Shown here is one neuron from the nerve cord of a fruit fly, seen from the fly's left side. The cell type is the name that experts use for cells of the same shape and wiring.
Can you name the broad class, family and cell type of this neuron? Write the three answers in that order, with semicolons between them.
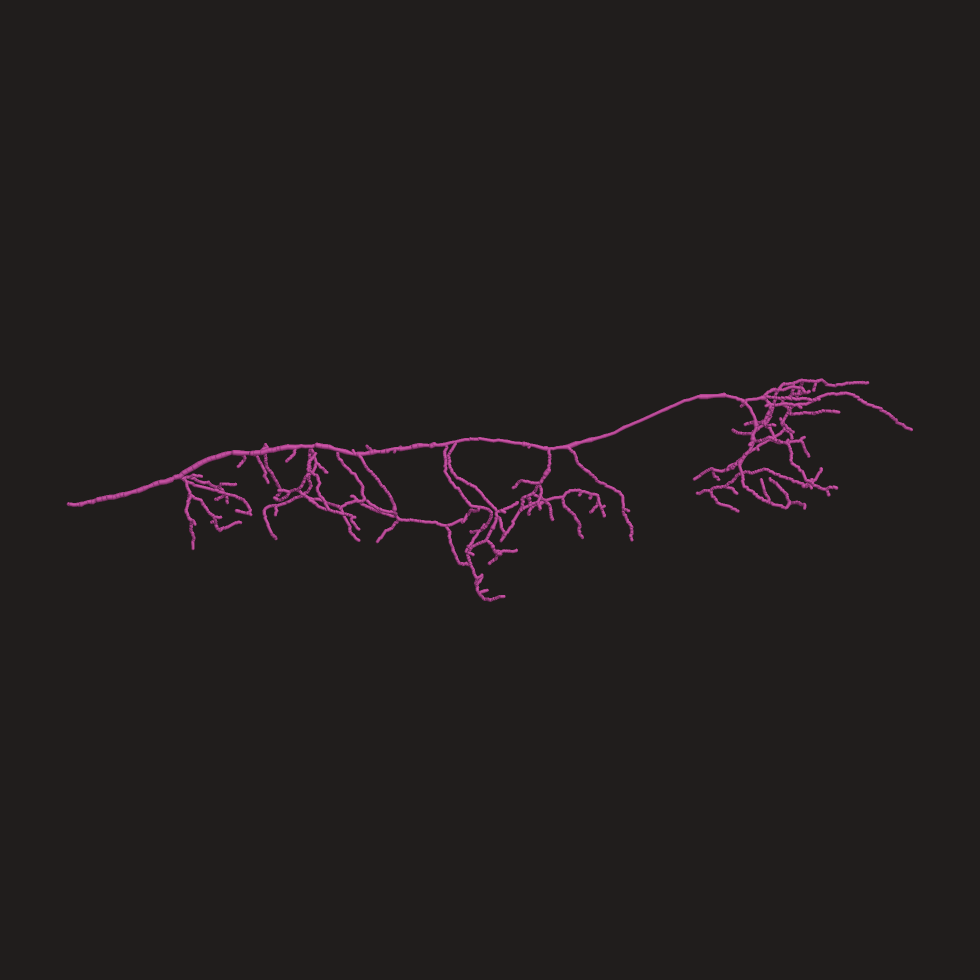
descending neuron; DNge; DNge050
